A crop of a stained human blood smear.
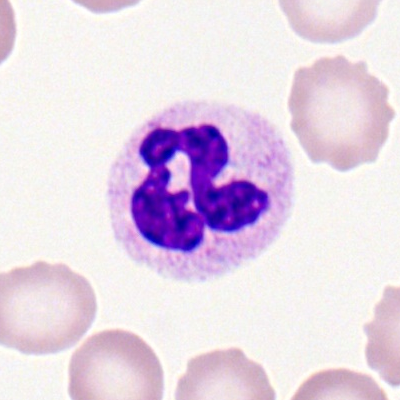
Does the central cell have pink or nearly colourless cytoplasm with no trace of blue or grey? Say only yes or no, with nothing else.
Yes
